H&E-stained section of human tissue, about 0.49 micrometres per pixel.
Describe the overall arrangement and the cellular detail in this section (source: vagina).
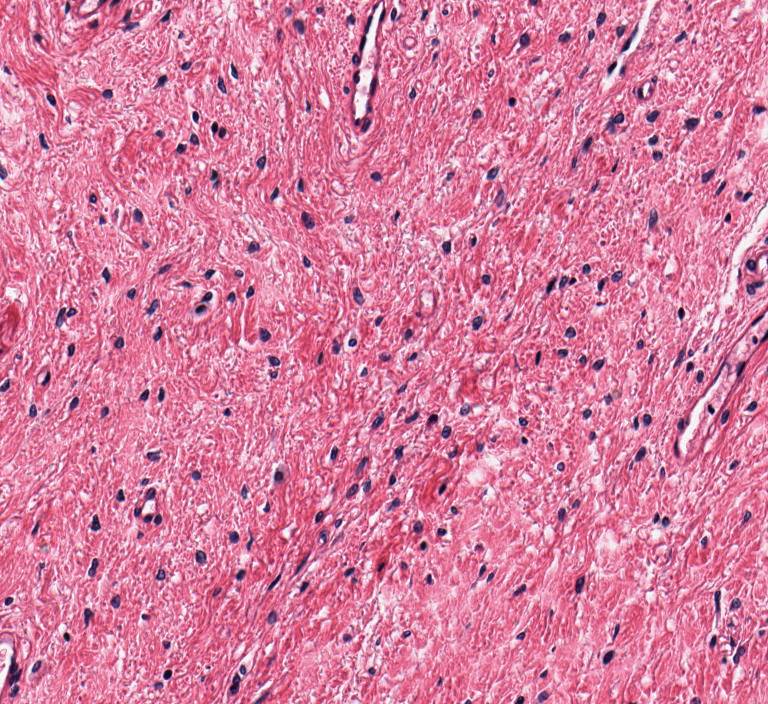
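Looking across the field, I see single nuclei scattered fairly evenly in a pink matrix, not gathered into nests or other units. Most of them are small, dark-staining, and oval to elongated. Their size seems fairly uniform throughout. Around most nuclei I can't make out any cell borders; they appear to sit directly in the fibrillary matrix.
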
